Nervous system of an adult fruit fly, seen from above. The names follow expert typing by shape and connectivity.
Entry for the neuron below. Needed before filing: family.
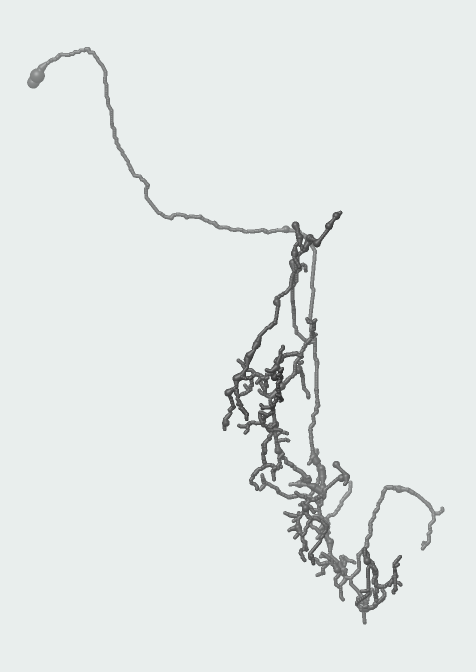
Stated: hemilineage 14A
